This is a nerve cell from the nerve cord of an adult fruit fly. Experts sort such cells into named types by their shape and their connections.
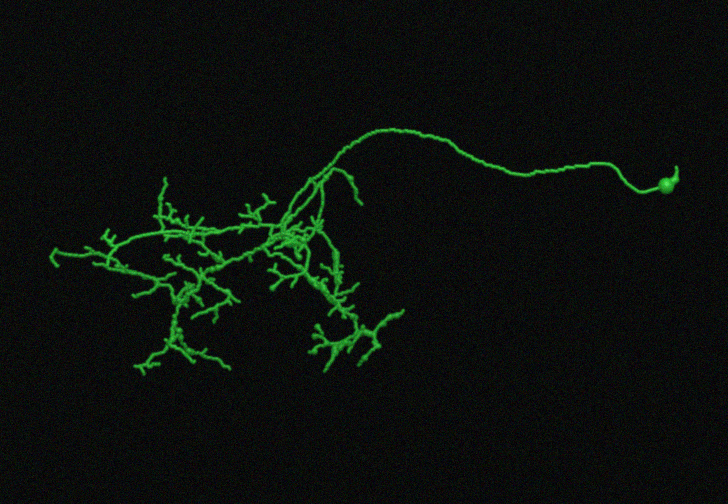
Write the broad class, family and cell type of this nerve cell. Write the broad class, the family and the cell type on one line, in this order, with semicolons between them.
nerve-cord intrinsic neuron; hemilineage 04B; IN04B092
